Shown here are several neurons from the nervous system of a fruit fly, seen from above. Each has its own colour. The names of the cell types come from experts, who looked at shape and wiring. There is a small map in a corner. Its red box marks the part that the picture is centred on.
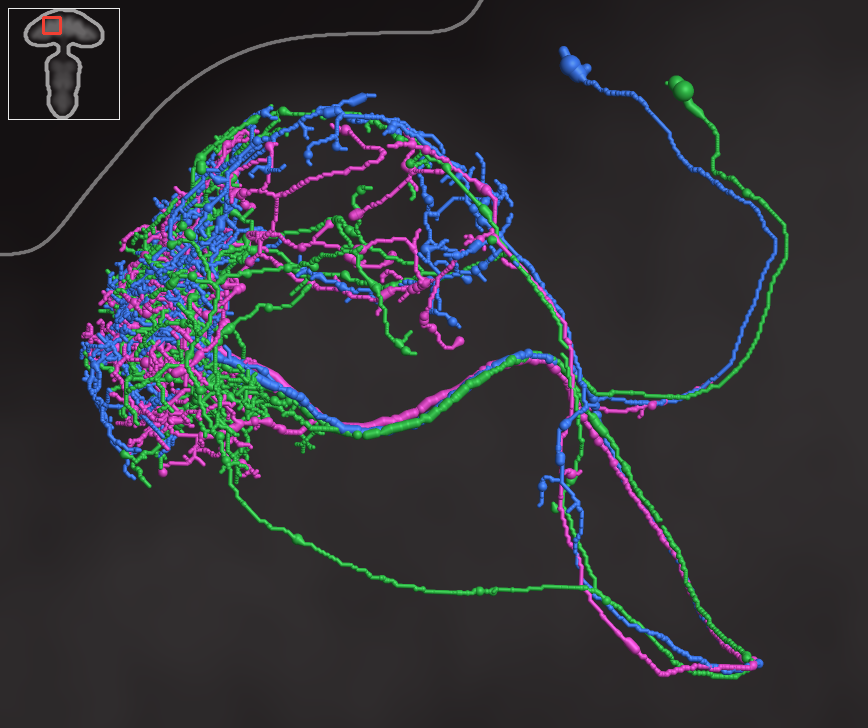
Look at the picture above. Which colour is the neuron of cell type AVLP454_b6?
green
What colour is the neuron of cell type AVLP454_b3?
blue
